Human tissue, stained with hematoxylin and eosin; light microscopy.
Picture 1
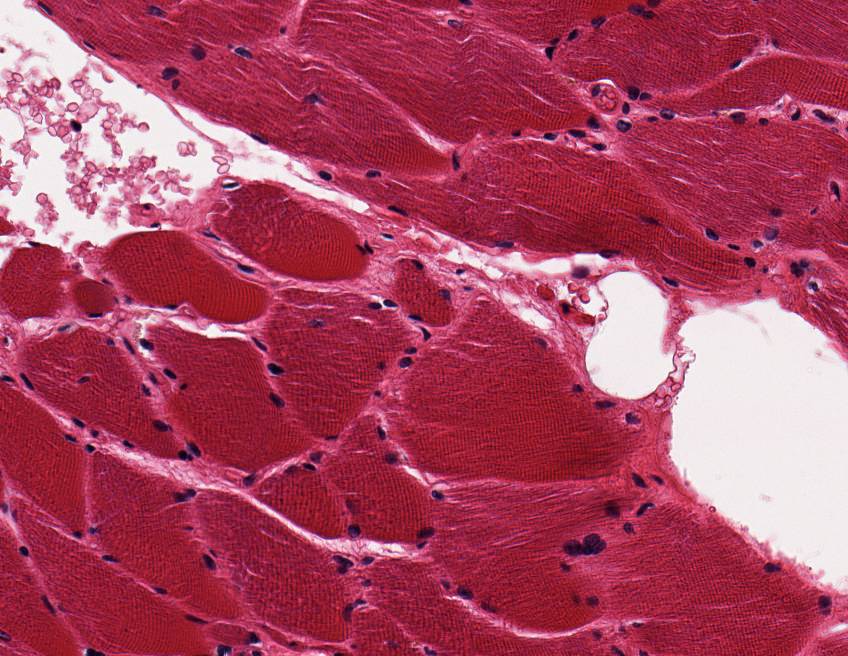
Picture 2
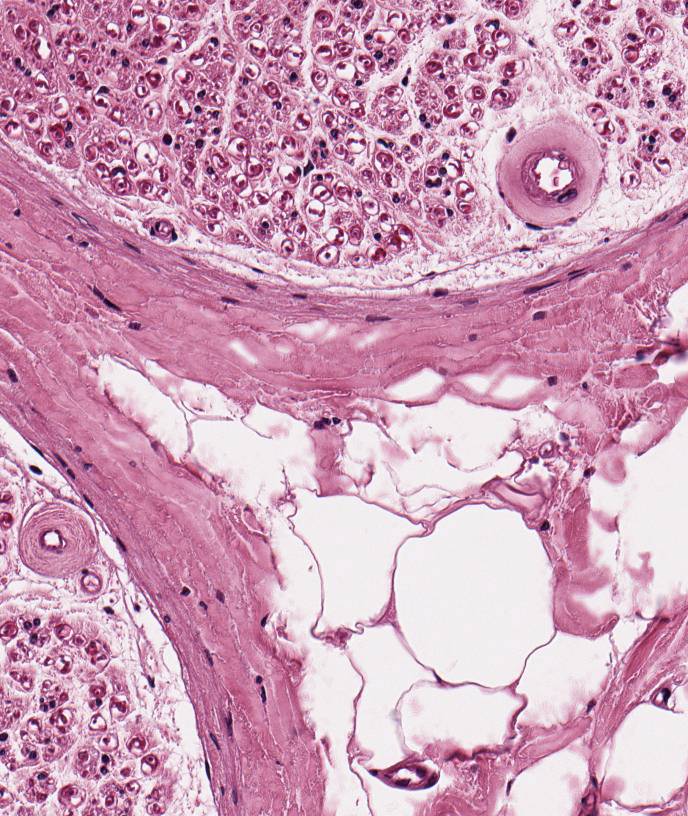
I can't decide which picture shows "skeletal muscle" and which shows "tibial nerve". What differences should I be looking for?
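Picture 1: skeletal muscle; picture 2: tibial nerve. Muscle: deep, even red cytoplasm; dark, flattened nuclei at fibre edges, not centres. Paler pink connective tissue strands split the fibres into groups; narrow white clefts part some fibres, chiefly in the left half. Nerve: two fascicles in cross-section, one across the top and one in the lower left corner, packed with small round fibre profiles, each a pink central dot in a pale ring. Small dark nuclei scattered singly between profiles in both fascicles.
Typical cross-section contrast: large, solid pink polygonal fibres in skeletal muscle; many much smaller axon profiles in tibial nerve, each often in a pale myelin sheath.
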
